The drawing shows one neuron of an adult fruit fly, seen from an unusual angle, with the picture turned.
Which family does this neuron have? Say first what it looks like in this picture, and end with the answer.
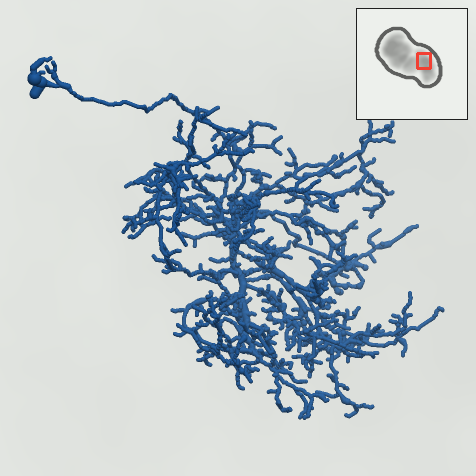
The cell body is at the upper left of the picture. The picture shows more than a hundred branch ends. Its broad class is nerve-cord intrinsic neuron. Its family is hemilineage 17A.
